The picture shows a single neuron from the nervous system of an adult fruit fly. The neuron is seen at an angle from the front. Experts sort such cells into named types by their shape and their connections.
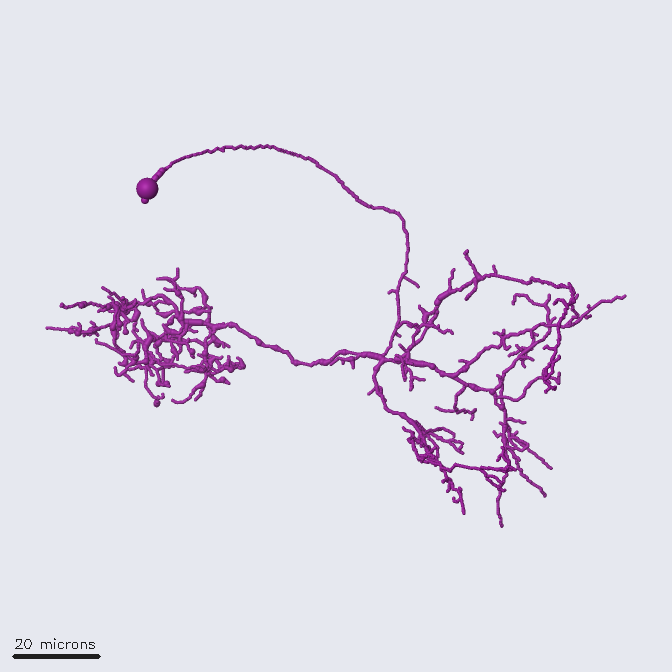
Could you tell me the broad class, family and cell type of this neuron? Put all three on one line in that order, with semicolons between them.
central-brain intrinsic neuron; hemilineage CLp1; SMP495_c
